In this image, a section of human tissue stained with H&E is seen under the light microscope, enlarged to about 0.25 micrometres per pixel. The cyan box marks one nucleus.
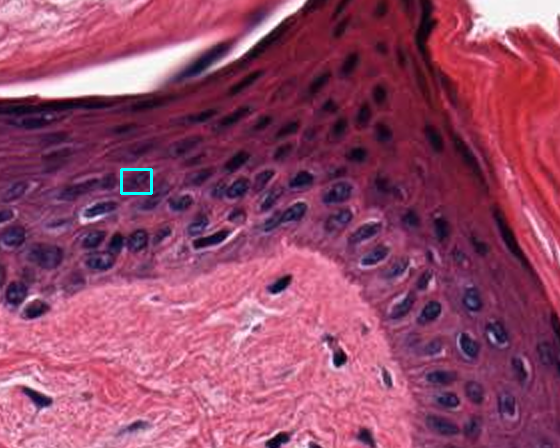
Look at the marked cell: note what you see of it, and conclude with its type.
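The nucleus is elongated and flattened, with its long axis running parallel to the skin surface. The cytoplasm is pinkish-purple, with a faint streaked texture running in the same direction as the nucleus. The cell lies in the upper part of the cell layers, among flattened cells stacked parallel to the surface, below the compact pink surface layers. It is a keratinocyte.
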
